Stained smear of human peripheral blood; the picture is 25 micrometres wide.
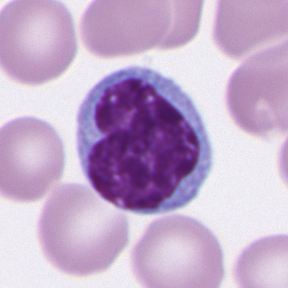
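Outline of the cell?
Smooth and oval, with no projections; the cell measures about 13 by 11 micrometres.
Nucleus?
About 12 by 10 micrometres, filling about 70% of the cell's area, with a notch on its left side.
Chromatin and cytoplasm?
The chromatin is coarsely clumped, with paler spaces between dark clumps; the cytoplasm is pale greyish blue.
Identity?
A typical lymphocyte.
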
